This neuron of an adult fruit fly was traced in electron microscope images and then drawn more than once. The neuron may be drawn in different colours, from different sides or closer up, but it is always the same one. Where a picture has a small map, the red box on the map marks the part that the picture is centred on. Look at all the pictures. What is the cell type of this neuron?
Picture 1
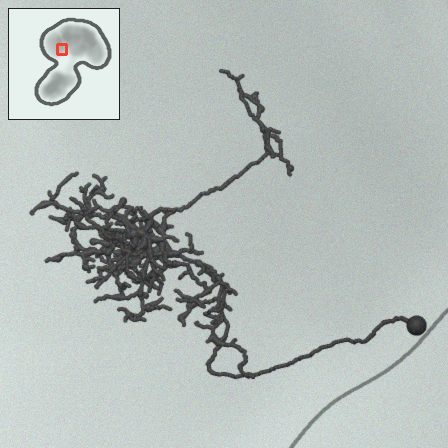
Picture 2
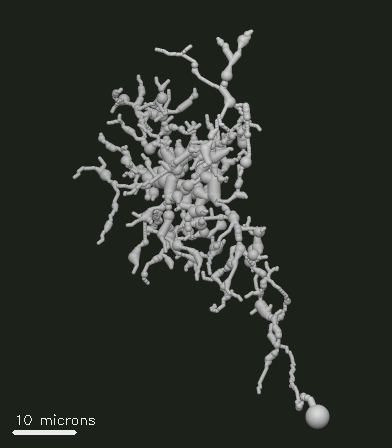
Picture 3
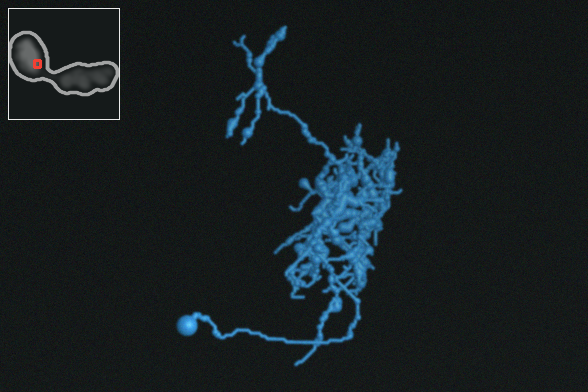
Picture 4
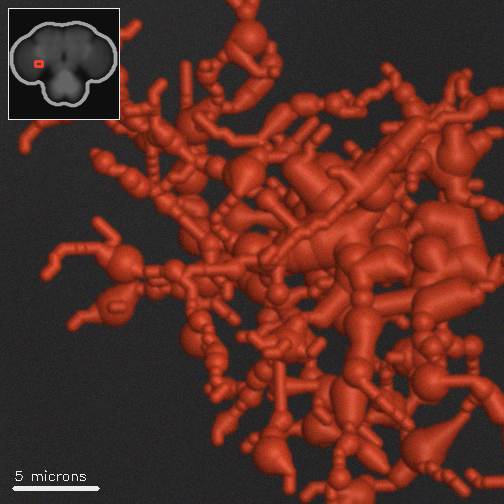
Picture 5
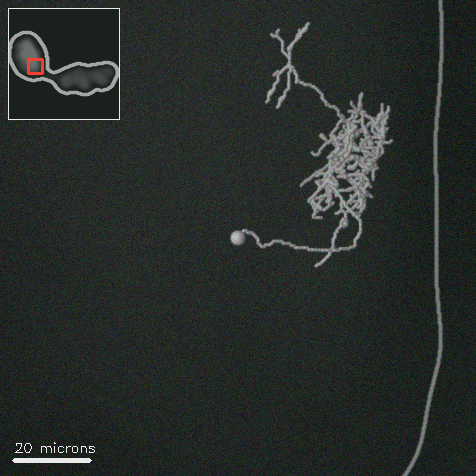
Y11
